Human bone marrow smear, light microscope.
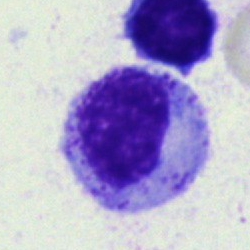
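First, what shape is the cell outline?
It is round.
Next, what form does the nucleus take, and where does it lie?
It is a single mass without lobes, set off-centre toward the upper left of the cell.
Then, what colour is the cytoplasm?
It is pale greyish blue.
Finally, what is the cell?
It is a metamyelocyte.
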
